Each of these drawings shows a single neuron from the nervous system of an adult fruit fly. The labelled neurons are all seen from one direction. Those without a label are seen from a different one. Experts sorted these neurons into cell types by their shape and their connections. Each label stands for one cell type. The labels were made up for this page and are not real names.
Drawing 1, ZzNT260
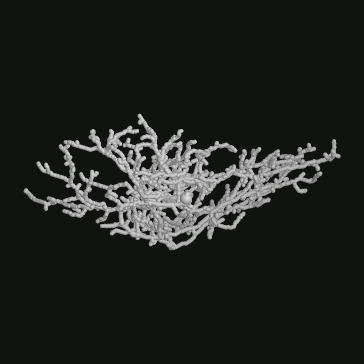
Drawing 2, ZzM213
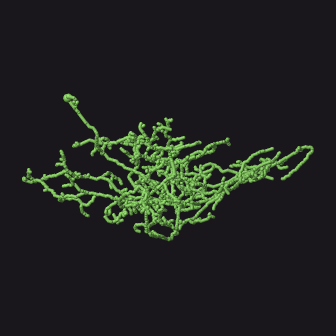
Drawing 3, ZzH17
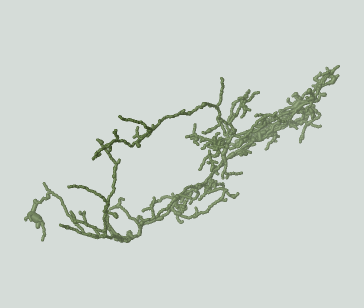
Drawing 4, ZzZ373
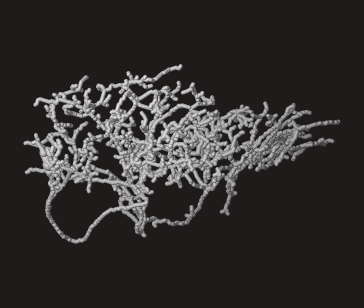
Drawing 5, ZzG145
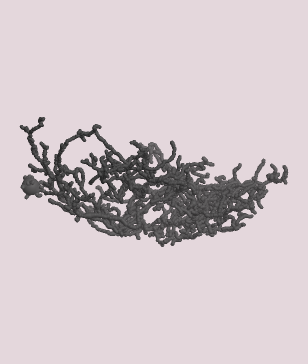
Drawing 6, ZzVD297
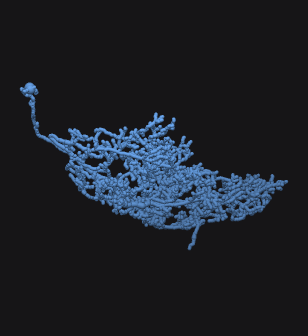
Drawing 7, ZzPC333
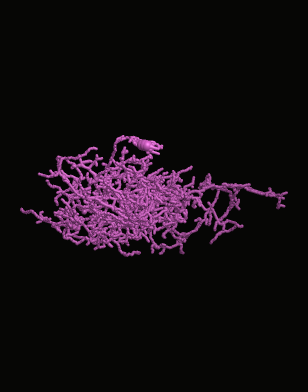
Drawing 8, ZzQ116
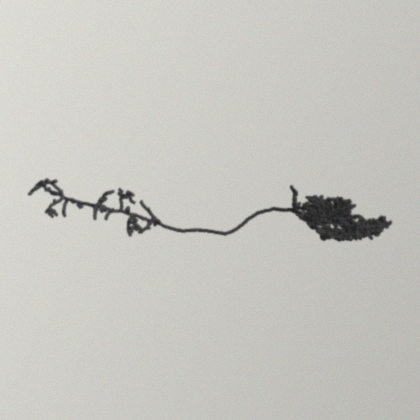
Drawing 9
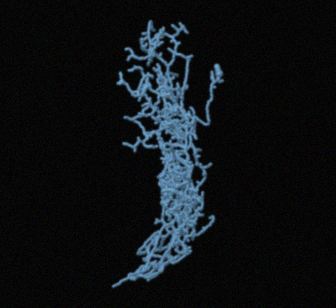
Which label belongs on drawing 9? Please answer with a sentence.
It belongs to ZzNT260.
